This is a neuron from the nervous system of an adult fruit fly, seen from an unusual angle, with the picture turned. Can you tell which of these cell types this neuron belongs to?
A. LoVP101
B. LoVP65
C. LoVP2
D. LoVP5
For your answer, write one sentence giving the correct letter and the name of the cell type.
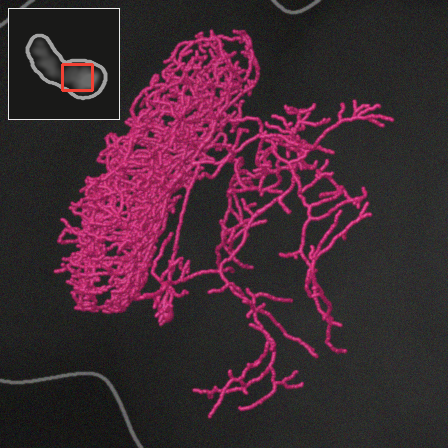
Listed as option A, the cell type LoVP101 is that of the neuron.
